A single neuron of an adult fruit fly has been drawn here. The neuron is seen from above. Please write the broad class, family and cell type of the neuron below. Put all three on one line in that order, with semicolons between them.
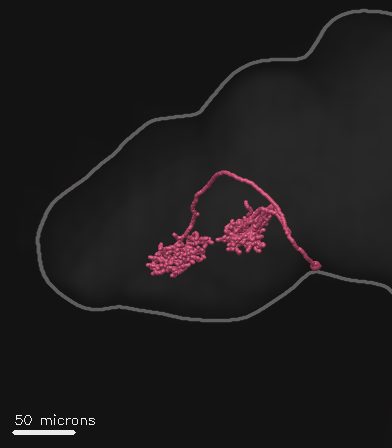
optic-lobe intrinsic neuron; MeLo; MeLo13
